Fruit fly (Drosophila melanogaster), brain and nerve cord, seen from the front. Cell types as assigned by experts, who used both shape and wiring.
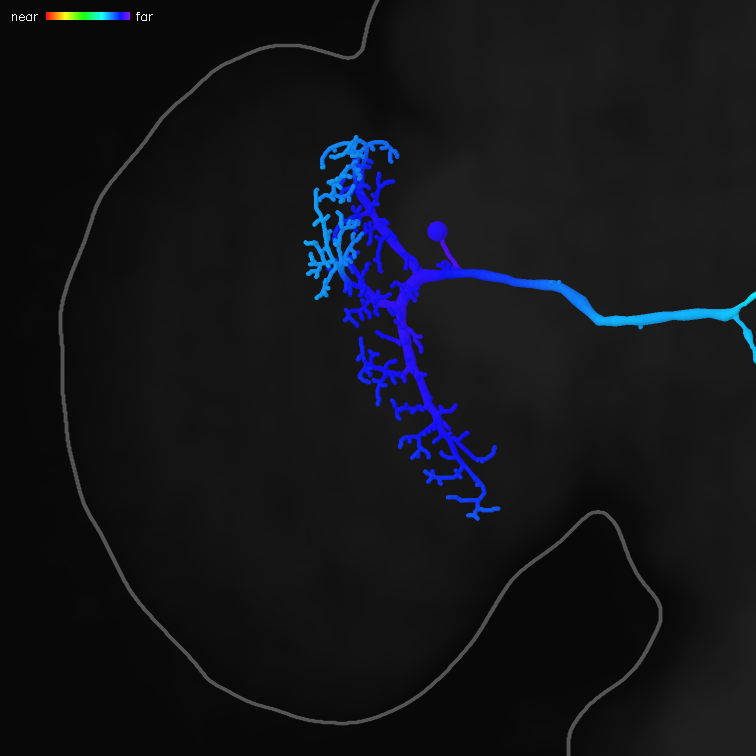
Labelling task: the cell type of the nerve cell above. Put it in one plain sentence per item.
The cell type is VS.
